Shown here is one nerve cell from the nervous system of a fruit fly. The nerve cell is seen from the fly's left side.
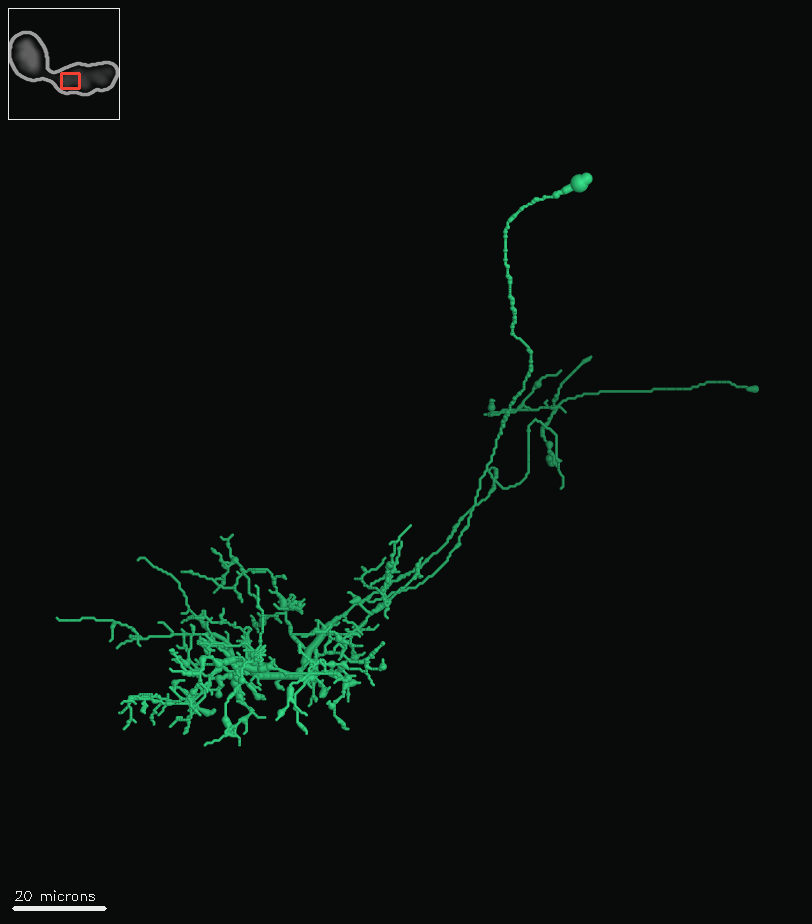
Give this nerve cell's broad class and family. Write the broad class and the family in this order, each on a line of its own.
nerve-cord intrinsic neuron
hemilineage 23B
